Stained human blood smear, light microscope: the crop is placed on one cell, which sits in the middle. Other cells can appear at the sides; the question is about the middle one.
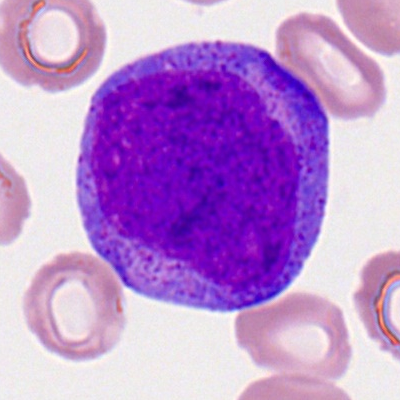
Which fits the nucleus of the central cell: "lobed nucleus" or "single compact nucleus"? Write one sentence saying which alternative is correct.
The nucleus of this cell is one compact round, oval or kidney-shaped mass.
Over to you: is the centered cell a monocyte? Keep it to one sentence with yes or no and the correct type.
No, the central cell is designated a myeloblast and not a monocyte.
